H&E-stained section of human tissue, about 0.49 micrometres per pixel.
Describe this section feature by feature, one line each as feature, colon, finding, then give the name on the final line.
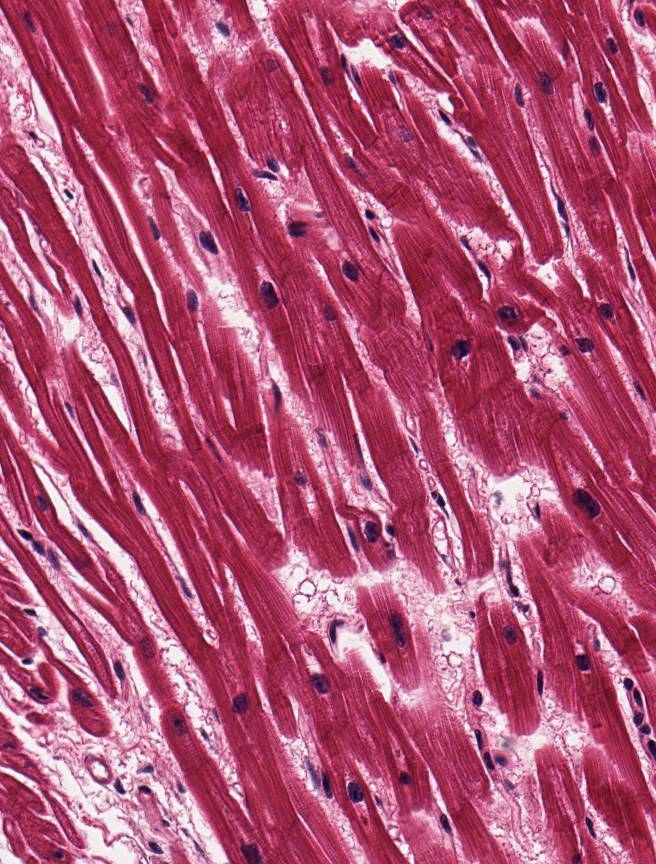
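Branching: fibres branch and join neighbouring fibres
Striations: fine cross-striations across the fibres
Cytoplasm: stains deep pinkish red
Vessel: small round profile between fibres, near bottom left
Identification: left ventricle of the heart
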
